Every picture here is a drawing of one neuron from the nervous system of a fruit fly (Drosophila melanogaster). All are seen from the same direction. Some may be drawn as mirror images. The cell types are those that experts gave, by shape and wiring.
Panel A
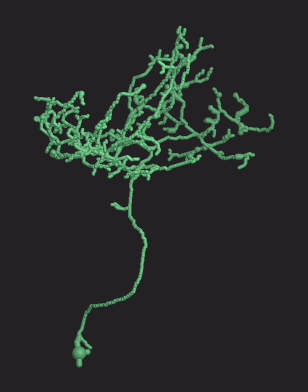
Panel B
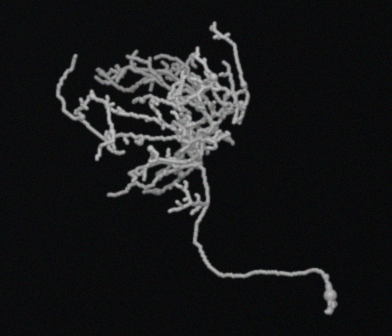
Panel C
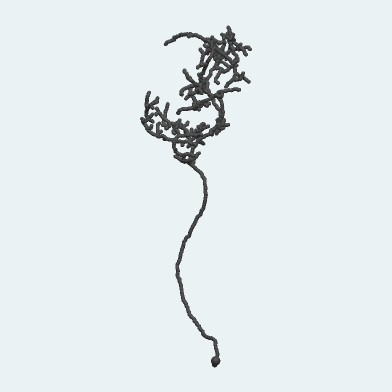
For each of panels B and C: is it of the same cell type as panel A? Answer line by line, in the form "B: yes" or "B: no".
B: yes
C: no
